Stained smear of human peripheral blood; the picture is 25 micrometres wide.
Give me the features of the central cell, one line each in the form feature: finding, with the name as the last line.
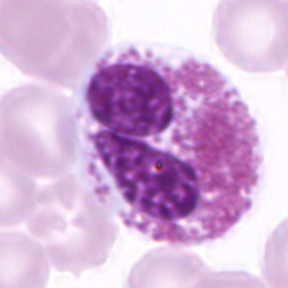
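Chromatin: dark purple, coarsely clumped
Nucleus: two lobes, see
Cytoplasm: packed with pinkish-red granules
Granules: round, fairly even in size
Name: eosinophil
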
